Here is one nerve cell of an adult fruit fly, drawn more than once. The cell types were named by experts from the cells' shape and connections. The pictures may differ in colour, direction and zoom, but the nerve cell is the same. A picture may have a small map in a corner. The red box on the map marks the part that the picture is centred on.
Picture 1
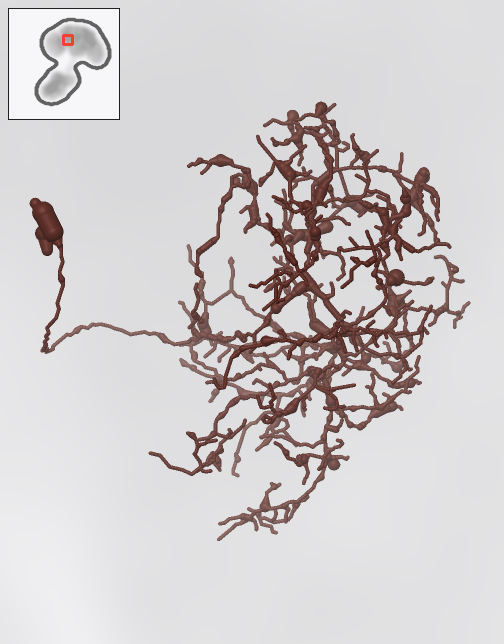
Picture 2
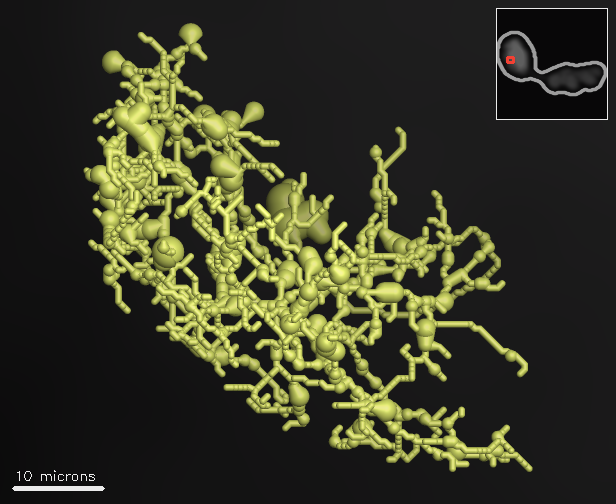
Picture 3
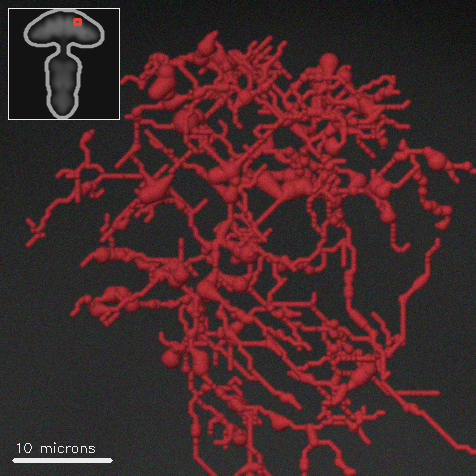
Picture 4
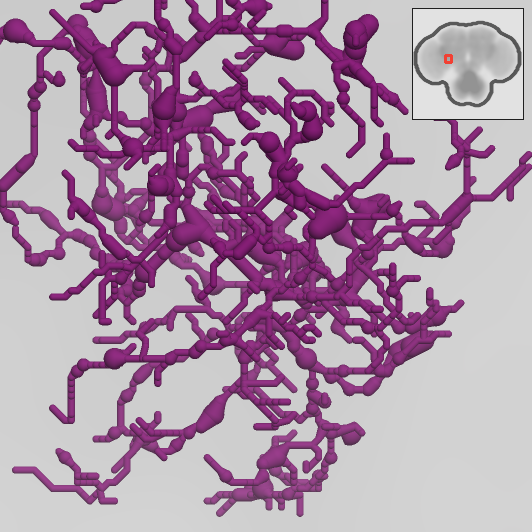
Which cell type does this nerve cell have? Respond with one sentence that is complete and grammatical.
The cell type given to this nerve cell is CB3373.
